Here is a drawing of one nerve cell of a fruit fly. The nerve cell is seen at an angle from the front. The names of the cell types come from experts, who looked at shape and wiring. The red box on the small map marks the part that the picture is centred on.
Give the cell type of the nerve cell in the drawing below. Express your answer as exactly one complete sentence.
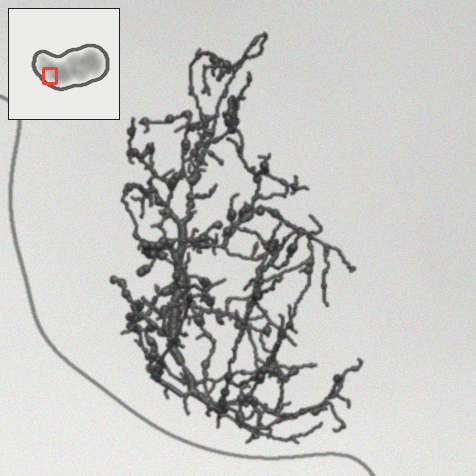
This nerve cell is categorized as cell type IN03A056.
